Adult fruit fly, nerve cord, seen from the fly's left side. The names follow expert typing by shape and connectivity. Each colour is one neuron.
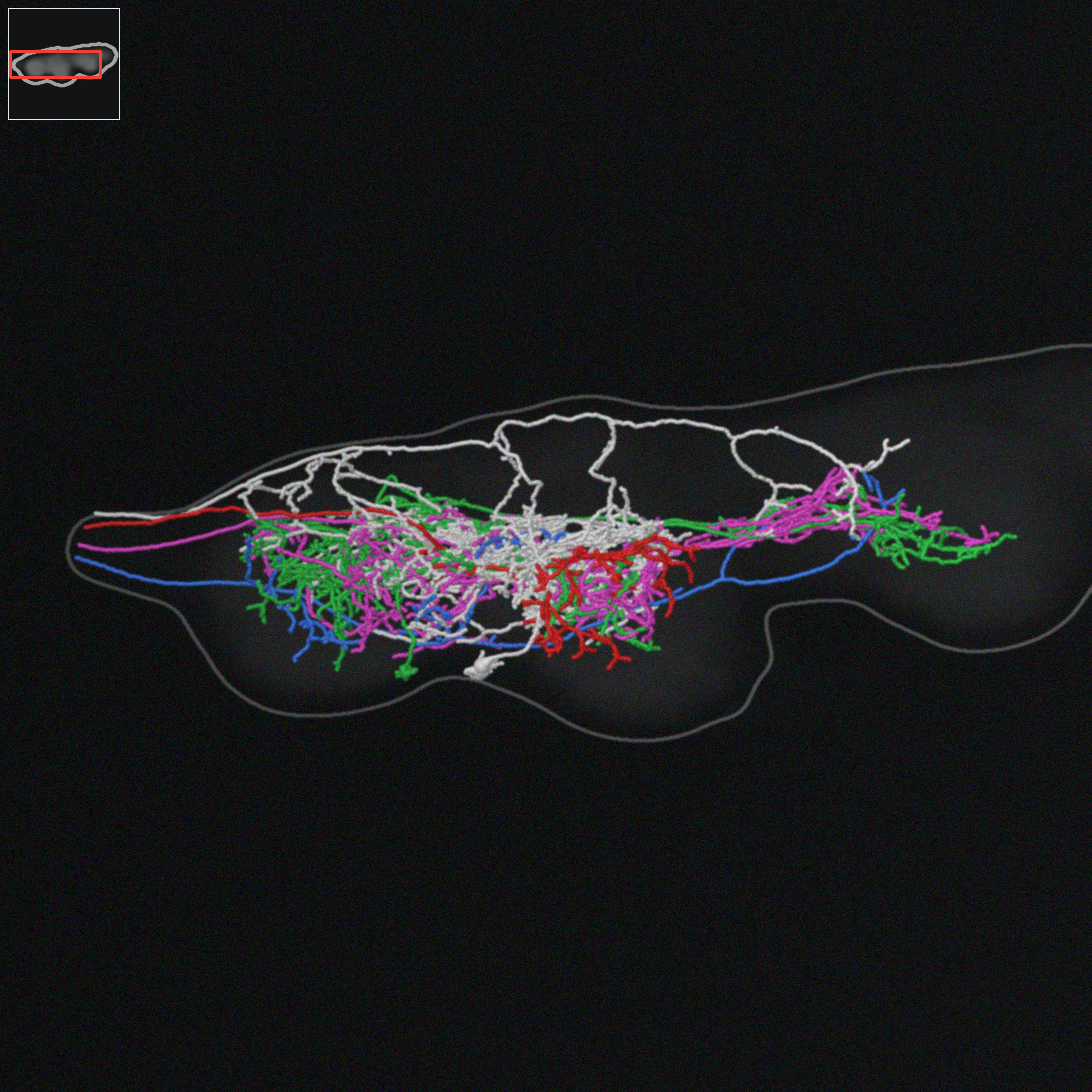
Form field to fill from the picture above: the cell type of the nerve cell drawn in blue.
DNge132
